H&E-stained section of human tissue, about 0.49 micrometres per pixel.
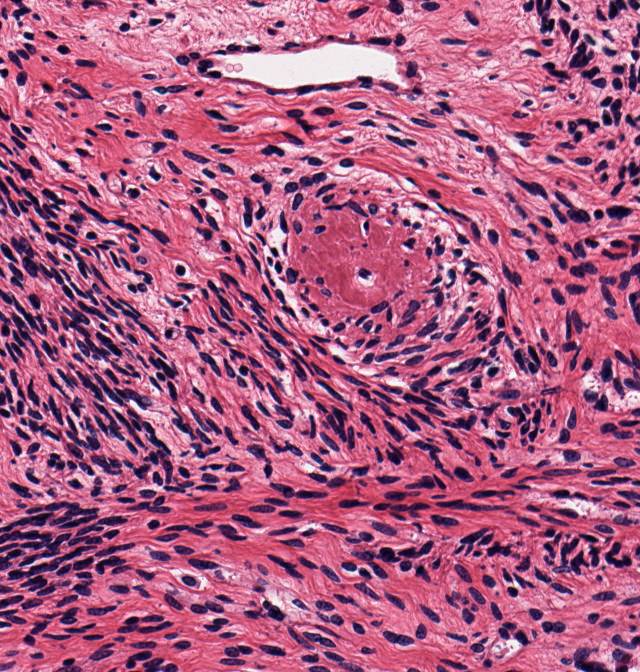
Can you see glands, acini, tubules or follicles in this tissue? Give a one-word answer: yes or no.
No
